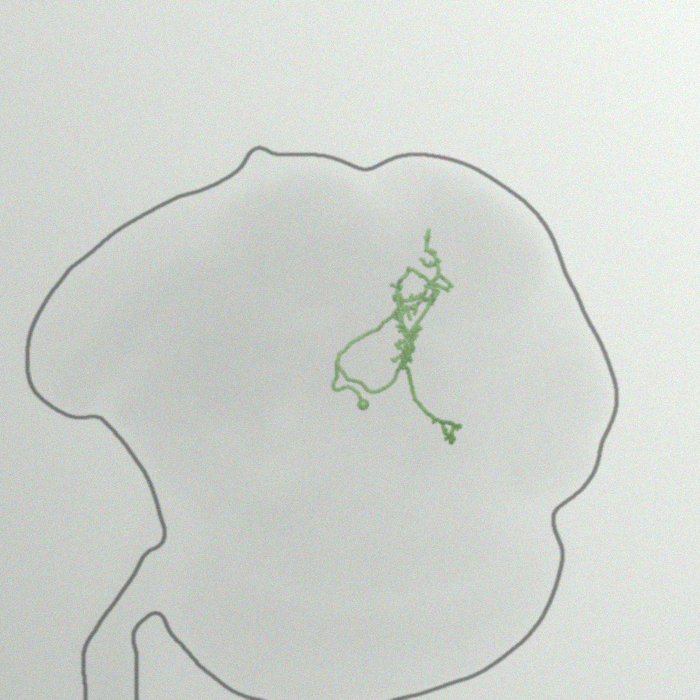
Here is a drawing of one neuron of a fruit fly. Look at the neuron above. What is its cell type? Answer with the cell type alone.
CL283_c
